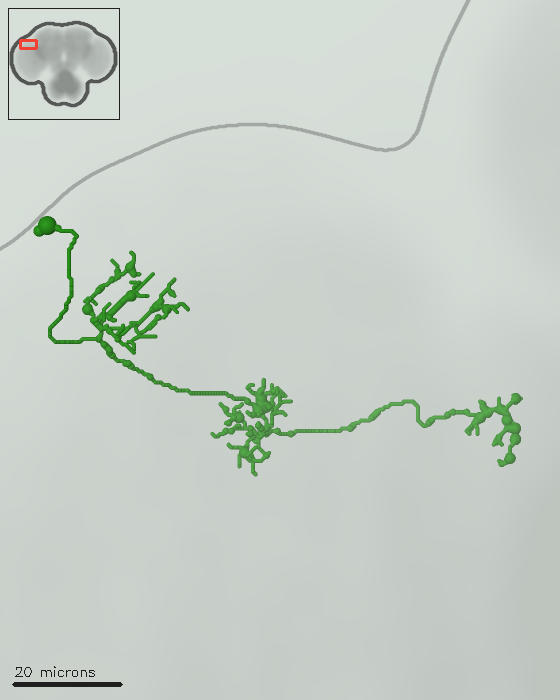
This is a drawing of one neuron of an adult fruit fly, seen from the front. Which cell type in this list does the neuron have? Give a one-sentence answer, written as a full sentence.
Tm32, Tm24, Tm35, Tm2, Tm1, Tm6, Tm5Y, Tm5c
The neuron has Tm6 as its cell type.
